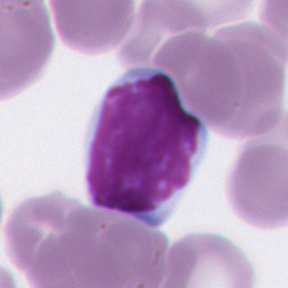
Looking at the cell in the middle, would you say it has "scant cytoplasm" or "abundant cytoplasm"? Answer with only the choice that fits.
Scant cytoplasm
